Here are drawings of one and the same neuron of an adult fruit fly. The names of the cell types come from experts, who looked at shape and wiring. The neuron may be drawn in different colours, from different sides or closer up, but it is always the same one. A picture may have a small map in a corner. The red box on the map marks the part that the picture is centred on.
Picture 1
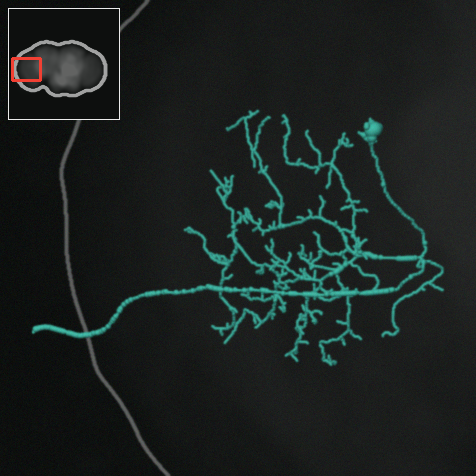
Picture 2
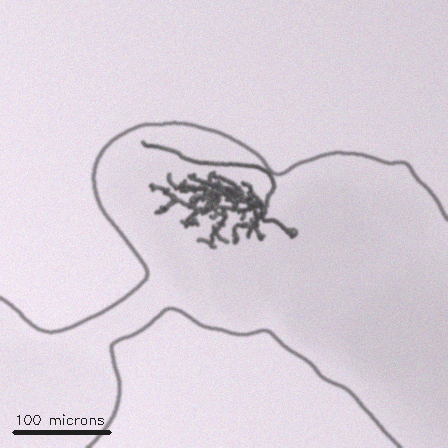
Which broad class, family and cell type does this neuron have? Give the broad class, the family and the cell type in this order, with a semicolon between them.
optic-lobe intrinsic neuron; Lat; Lat4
